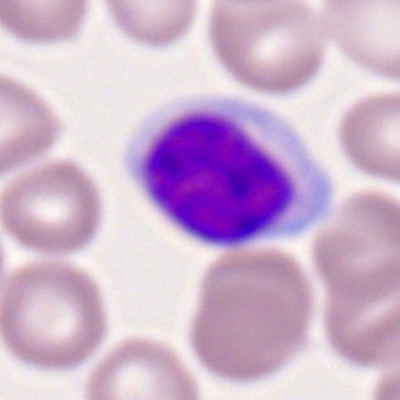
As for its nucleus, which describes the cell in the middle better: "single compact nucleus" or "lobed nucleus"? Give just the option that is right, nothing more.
Single compact nucleus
